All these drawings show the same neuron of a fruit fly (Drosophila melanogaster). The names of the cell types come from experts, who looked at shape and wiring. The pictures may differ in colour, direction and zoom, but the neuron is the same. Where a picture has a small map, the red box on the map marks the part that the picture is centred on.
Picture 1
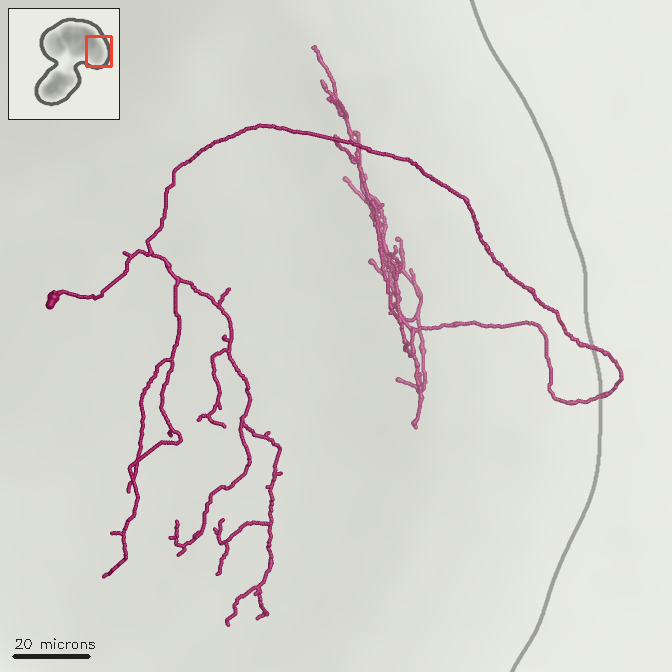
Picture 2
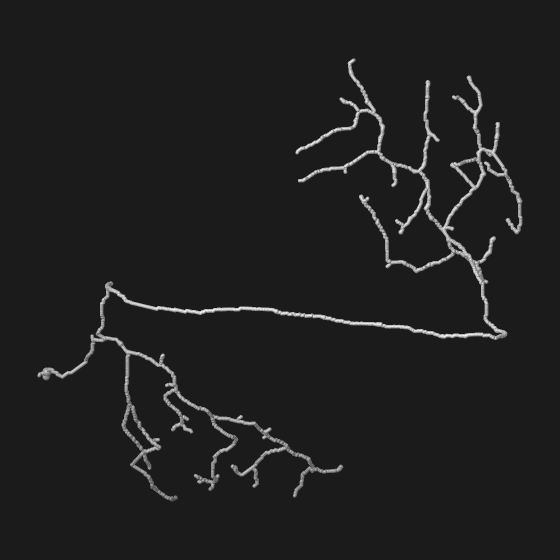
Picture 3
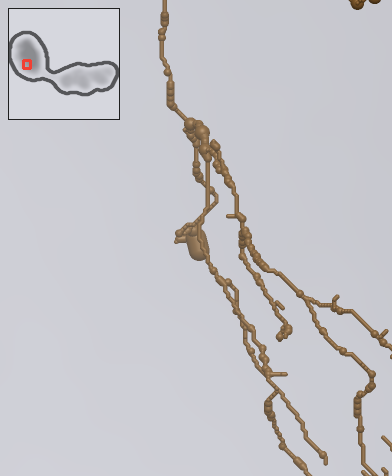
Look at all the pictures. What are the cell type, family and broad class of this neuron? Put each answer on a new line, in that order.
Cm23
Cm
optic-lobe intrinsic neuron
